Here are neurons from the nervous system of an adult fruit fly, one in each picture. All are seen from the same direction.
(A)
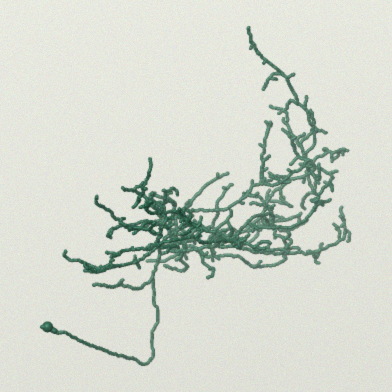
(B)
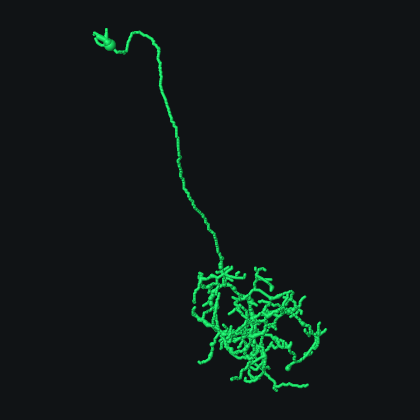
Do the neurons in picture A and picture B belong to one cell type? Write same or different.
different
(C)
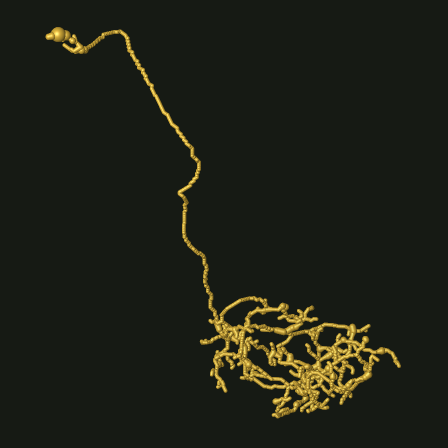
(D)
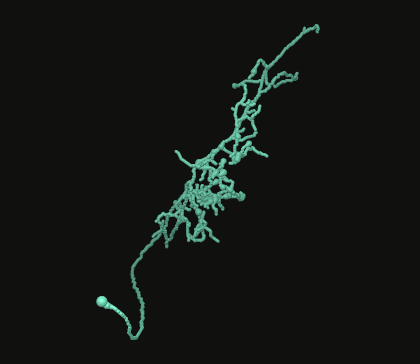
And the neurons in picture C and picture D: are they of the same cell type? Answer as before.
different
